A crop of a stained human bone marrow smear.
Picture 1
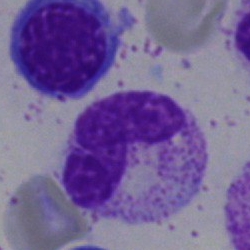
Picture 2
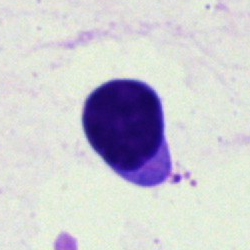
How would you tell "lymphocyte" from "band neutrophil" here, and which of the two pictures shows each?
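That's a band neutrophil in the first picture and a lymphocyte in the second. The nuclei make the main difference. The band neutrophil's is kidney-shaped, its indentation facing the lower right, and it curves along the upper and left sides of the cell, so the cytoplasm lies mainly at the lower right.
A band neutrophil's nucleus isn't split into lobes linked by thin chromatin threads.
In the lymphocyte the nucleus simply fills most of the cell, and the small amount of cytoplasm shows as a pale lilac-purple crescent at the lower right. Its outline is smooth and tapers slightly toward the lower right. Chromatin is dark in both: dark purple and coarsely clumped in the band neutrophil, dense with little internal detail in the lymphocyte.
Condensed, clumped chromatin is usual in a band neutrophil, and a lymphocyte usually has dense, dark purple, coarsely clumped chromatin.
Neither nucleus shows nucleoli.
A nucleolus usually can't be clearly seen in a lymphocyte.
There's also a red cell at the lower left, beside the band neutrophil.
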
